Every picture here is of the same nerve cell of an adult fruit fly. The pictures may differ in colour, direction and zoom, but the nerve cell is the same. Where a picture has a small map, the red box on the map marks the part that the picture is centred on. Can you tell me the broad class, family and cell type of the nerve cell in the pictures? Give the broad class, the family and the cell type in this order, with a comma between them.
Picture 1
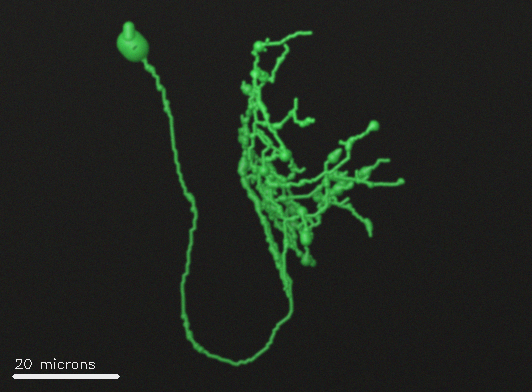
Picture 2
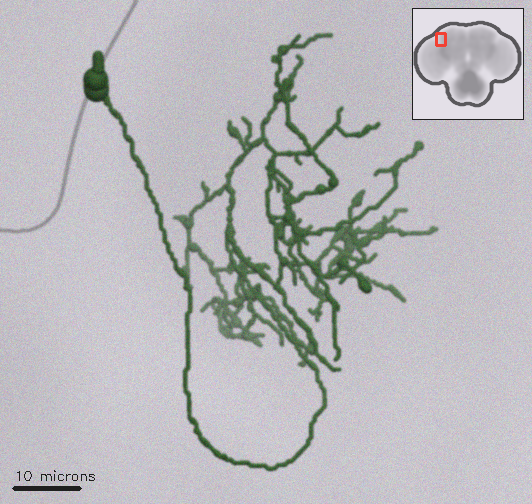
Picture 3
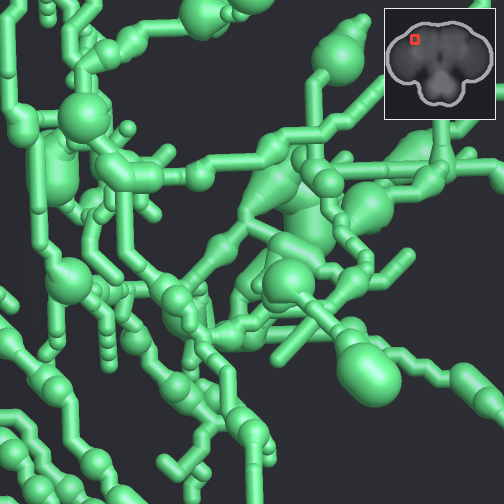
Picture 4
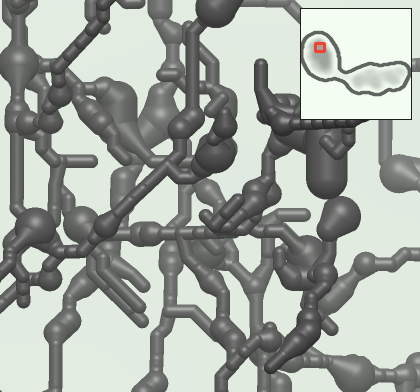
central-brain intrinsic neuron, hemilineage VLPl4_dorsal, LHAV4a4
